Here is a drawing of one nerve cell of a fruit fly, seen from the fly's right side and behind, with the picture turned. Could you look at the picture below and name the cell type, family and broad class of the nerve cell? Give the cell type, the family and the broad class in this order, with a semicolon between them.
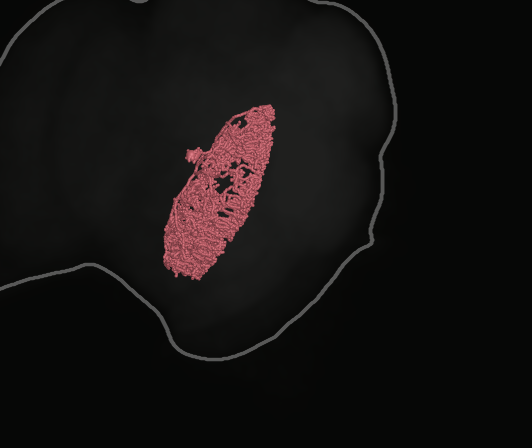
LPi12; LPi; optic-lobe intrinsic neuron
